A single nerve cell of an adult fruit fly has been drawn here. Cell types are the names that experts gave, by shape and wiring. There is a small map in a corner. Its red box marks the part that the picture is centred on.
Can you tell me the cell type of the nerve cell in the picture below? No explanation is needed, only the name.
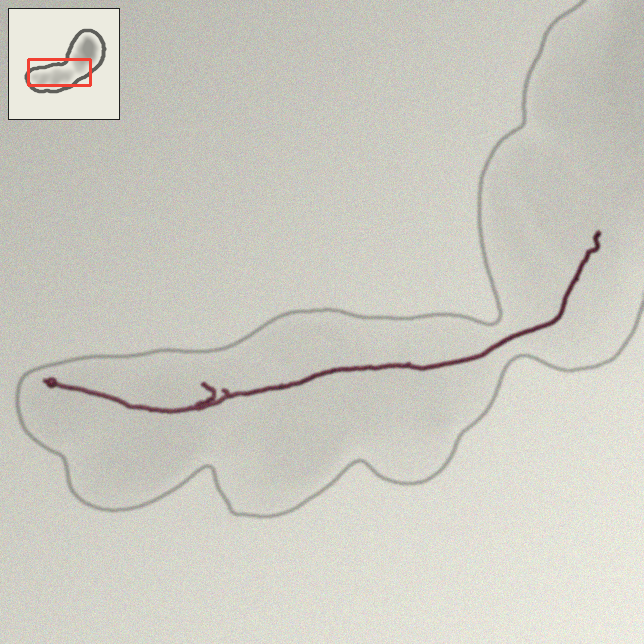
SApp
